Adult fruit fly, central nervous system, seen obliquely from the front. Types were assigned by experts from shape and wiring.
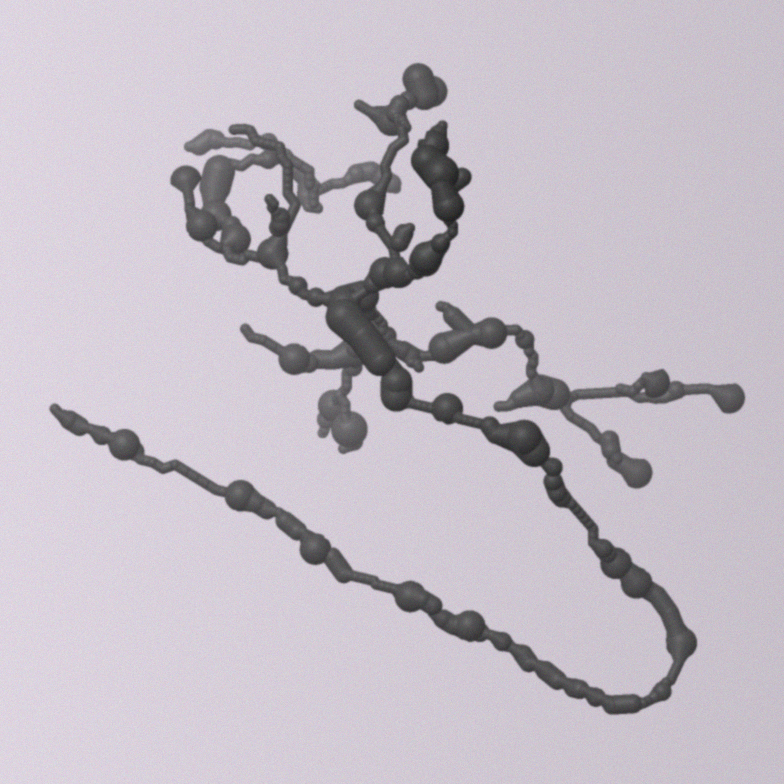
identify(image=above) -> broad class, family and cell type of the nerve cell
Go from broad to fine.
sensory neuron entering the brain; ENS; ENS2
